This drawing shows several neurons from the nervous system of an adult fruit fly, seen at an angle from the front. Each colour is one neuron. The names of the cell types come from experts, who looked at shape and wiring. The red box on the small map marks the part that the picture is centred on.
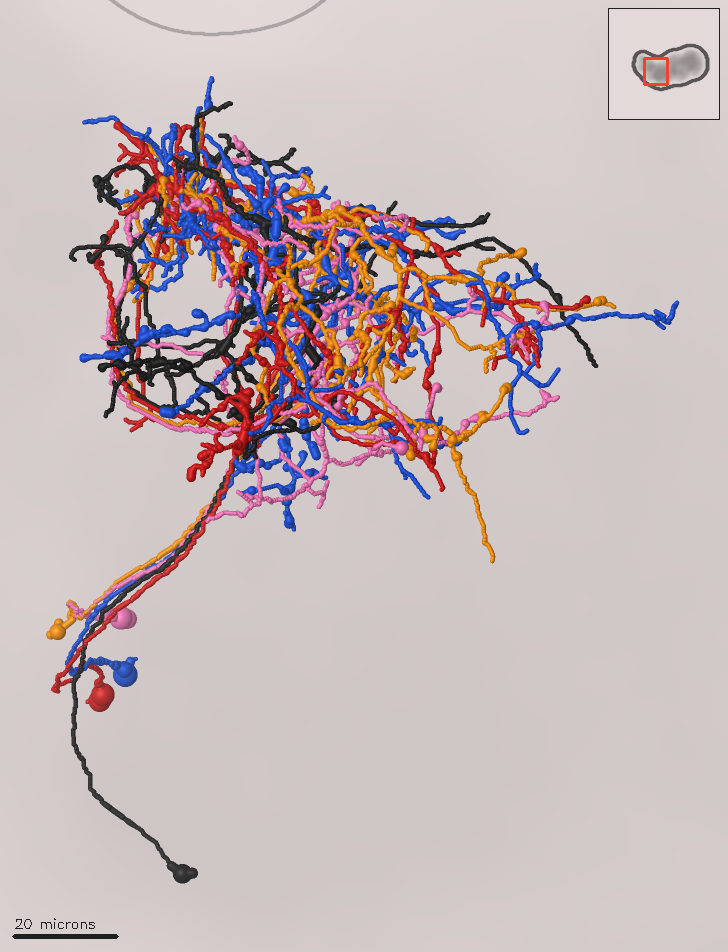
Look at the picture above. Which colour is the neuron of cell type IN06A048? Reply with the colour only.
red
